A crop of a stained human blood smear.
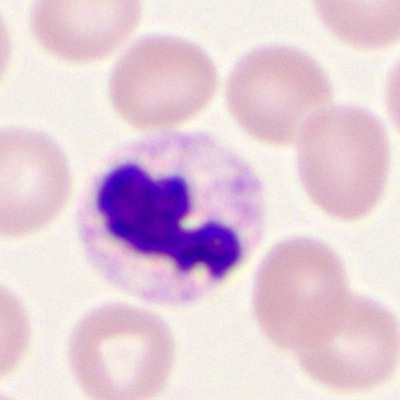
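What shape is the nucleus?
Irregular, elongated and knobbly, lying across the cell from upper left to lower right.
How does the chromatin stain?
Dense and dark purple.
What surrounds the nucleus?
Plentiful pale pinkish cytoplasm on all sides, with fine pale lilac granules scattered throughout.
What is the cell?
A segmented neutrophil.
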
